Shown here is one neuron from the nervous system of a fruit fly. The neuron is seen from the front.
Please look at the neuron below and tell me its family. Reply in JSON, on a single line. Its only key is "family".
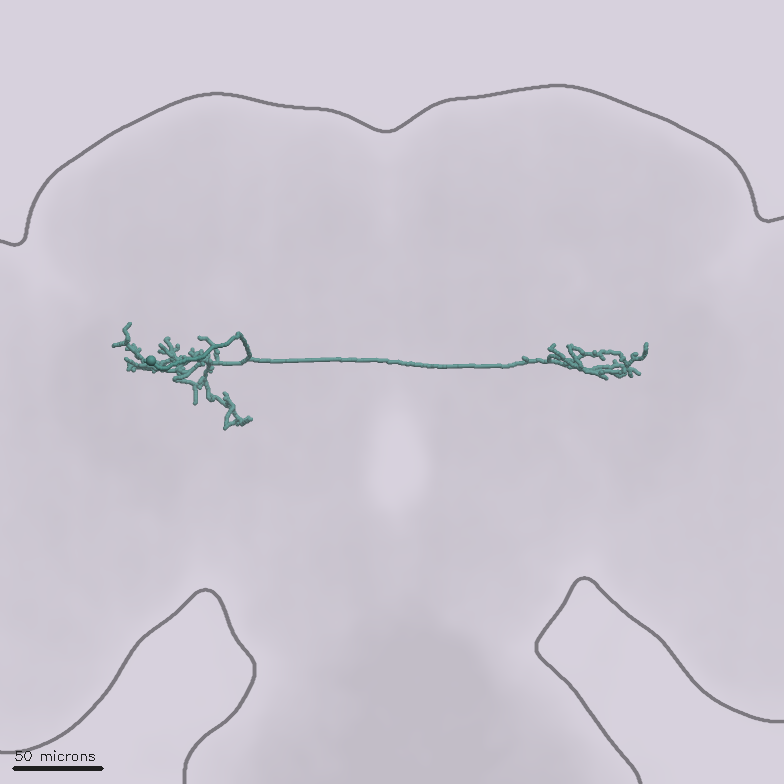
{"family": "hemilineage VLPa2"}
